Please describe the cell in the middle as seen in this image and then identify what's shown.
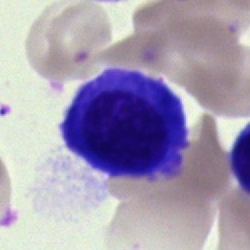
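Its outline is roughly round, with a slightly uneven edge. Dense chromatin stains dark purple. The cytoplasm is deep blue. Small bumps project from the lower right edge. This is a plasma cell.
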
